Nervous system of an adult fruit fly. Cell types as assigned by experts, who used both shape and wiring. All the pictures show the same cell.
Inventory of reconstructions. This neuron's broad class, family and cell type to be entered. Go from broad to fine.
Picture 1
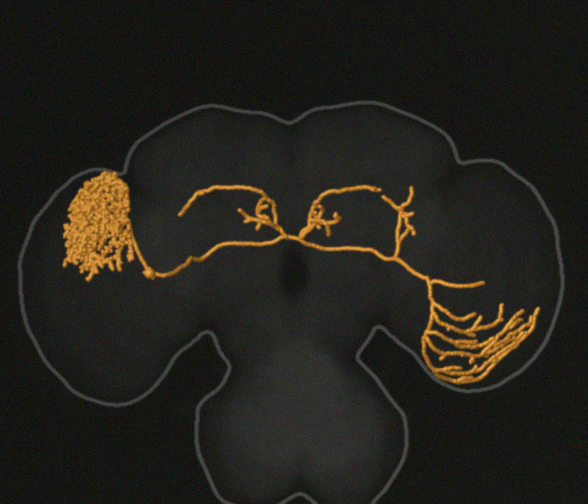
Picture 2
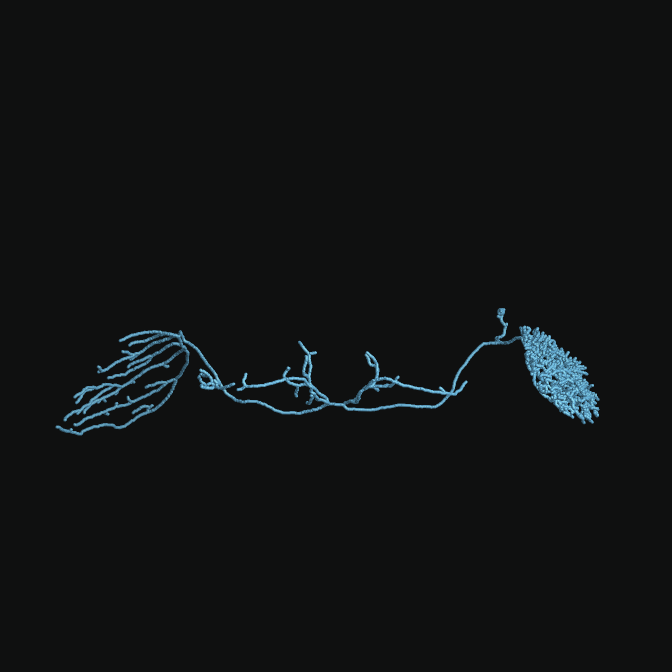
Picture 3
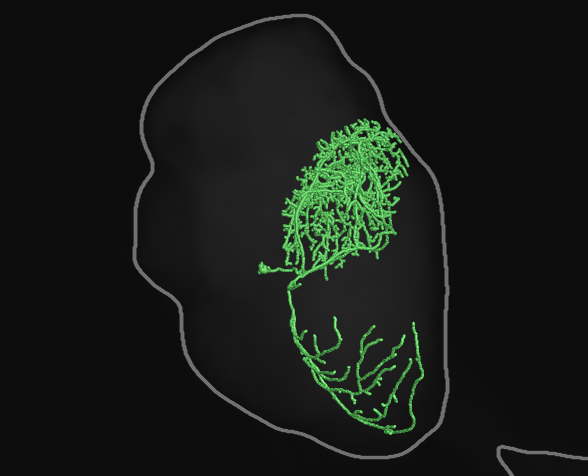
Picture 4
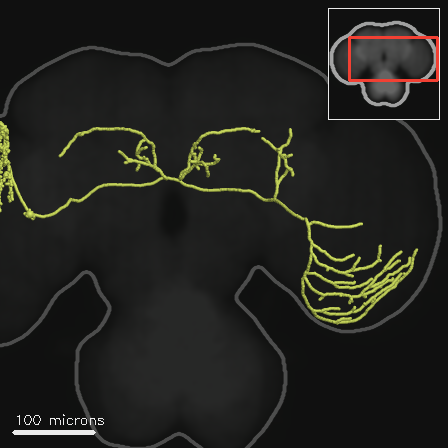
visual projection neuron; MeVPMe; MeVPMe3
